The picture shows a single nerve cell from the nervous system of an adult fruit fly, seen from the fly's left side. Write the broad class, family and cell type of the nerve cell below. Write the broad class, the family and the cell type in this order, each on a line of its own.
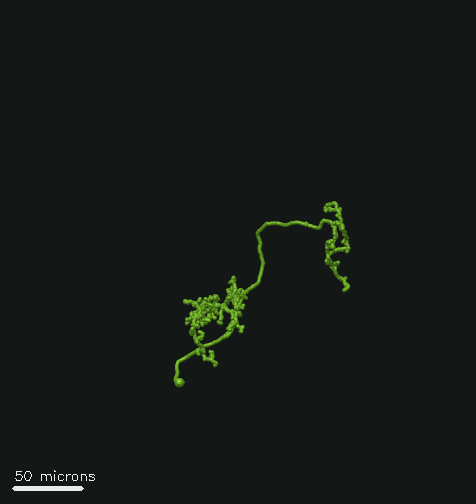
central-brain intrinsic neuron
hemilineage VESa1
CB1418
